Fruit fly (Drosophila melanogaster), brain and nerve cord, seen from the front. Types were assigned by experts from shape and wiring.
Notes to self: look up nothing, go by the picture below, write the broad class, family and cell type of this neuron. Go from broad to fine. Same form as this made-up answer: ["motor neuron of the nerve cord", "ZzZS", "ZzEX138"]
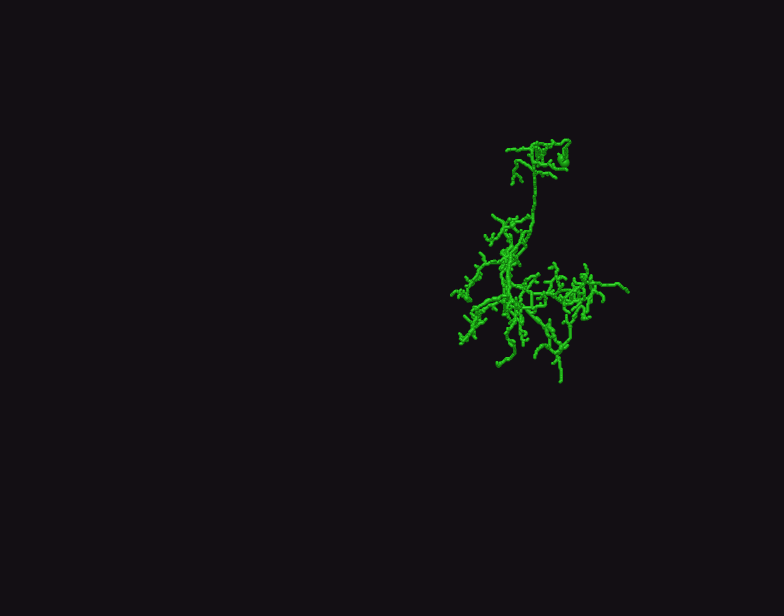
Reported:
["nerve-cord intrinsic neuron", "hemilineage 19A", "IN19A059"]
